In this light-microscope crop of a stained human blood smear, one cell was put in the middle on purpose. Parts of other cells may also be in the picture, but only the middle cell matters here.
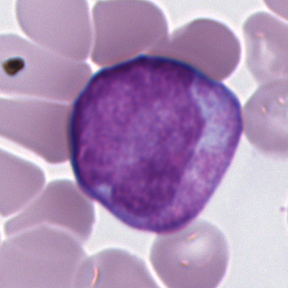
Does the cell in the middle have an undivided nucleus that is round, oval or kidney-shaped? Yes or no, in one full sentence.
Yes, in this cell the nucleus forms one compact round, oval or kidney-shaped piece.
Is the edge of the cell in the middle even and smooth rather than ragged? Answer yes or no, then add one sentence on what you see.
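Yes. The cell outline is smooth, with no surface projections.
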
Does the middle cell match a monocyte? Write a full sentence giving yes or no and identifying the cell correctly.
No, the middle one is an atypical promyelocyte rather than a monocyte.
